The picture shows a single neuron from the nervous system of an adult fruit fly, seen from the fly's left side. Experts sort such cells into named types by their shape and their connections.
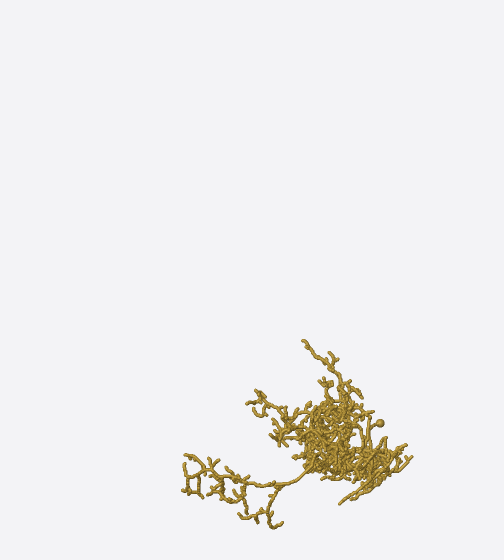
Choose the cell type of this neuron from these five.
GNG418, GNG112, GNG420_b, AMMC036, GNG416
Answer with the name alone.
GNG112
